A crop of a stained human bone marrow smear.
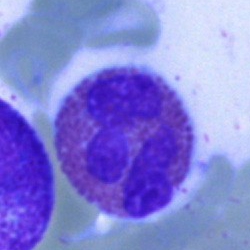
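Eosinophil, central cell, stained bone marrow smear. Outline round and smooth. Chromatin dense, dark purple. Moderate pinkish-lilac cytoplasm around the nuclear lobes. No cytoplasmic vacuoles.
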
